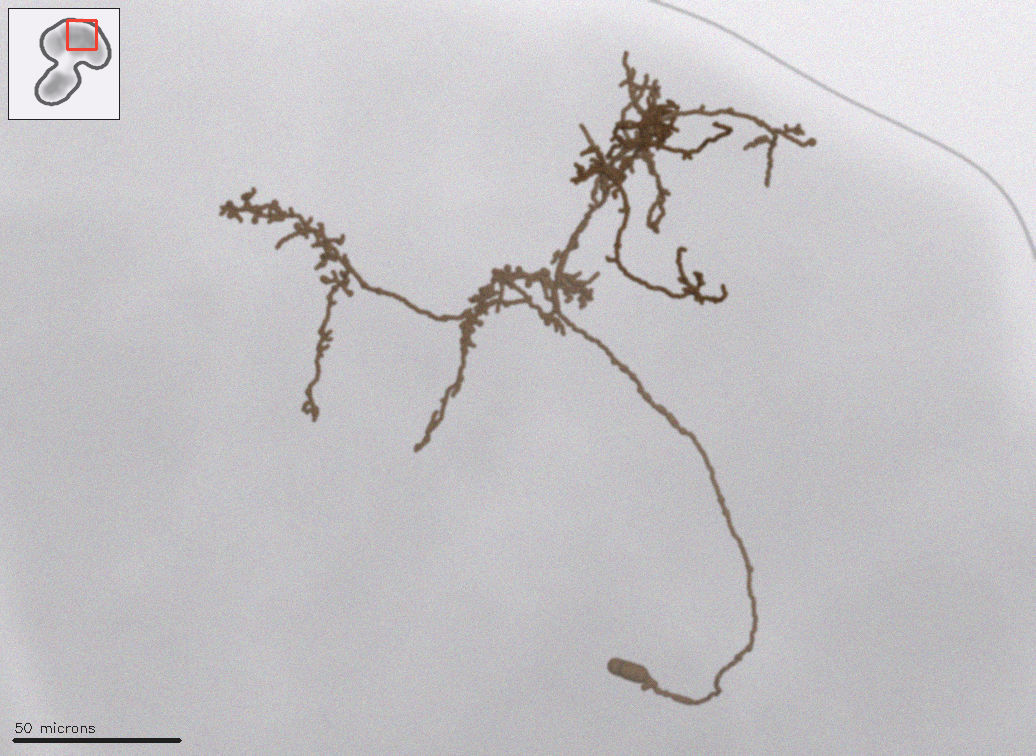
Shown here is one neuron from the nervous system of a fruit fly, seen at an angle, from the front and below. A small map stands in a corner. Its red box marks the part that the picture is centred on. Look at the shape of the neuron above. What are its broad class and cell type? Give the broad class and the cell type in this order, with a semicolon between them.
central-brain intrinsic neuron; ATL018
